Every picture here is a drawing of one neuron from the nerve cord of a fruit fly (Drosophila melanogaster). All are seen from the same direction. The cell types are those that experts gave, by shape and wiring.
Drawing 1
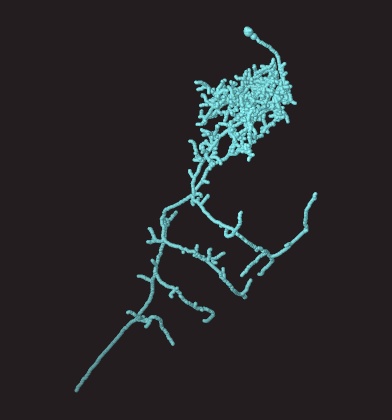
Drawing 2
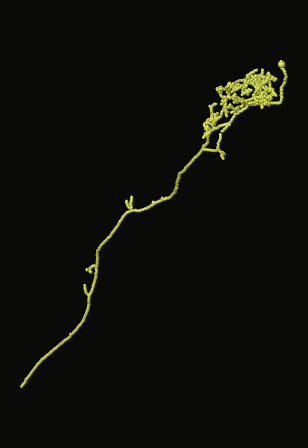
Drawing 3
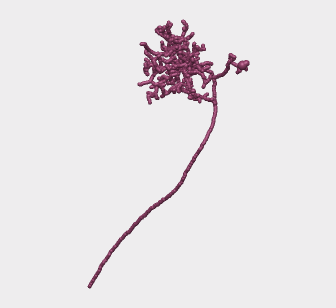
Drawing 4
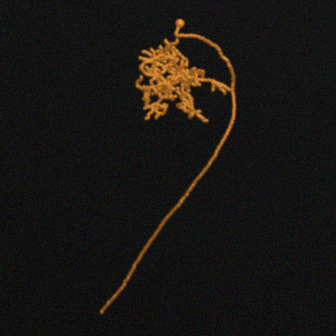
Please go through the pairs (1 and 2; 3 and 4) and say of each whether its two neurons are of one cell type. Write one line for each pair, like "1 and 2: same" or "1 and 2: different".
1 and 2: different
3 and 4: same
